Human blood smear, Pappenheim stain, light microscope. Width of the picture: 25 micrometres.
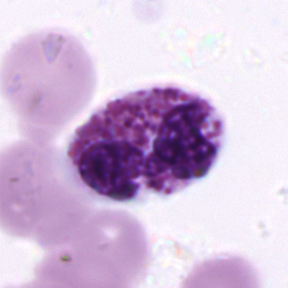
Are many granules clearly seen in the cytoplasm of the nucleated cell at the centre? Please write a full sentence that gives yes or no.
Yes, what the cytoplasm holds is many visible granules.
